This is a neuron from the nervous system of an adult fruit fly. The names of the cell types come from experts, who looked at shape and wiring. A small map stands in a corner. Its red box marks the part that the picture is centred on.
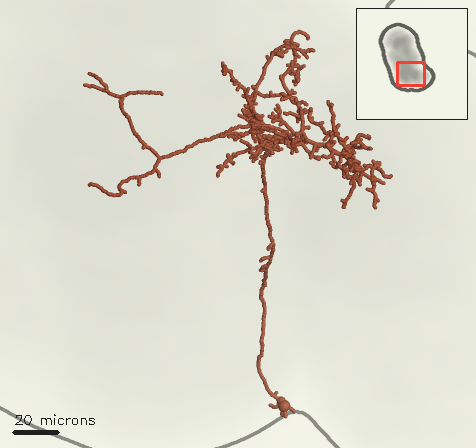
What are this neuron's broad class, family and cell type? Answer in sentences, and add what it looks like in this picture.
It is a nerve-cord intrinsic neuron. The family is hemilineage 12A. It is of cell type vMS12_c. The cell body is at the bottom of the picture. From top to bottom in the picture it spans about 180 microns. The picture shows dozens of branch ends.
